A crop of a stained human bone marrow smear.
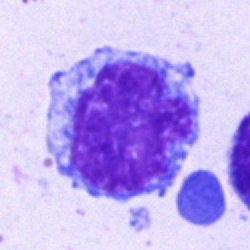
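Monocyte, centre of the field. Outline roughly round, with a ragged, uneven edge and small knobby blebs sticking out from the surface. Cytoplasm pale blue, turning deeper blue toward its outer edge. No distinct granules are seen in the cytoplasm.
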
